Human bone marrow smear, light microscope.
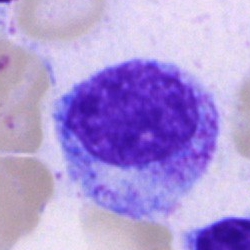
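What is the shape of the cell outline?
Roughly round.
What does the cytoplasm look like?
Pale blue, holding scattered reddish-purple granules.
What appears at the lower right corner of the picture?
Part of another nucleated cell.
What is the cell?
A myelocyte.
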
